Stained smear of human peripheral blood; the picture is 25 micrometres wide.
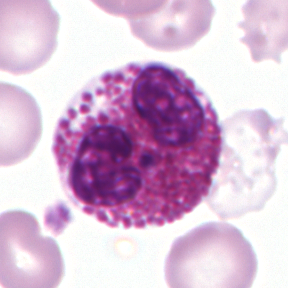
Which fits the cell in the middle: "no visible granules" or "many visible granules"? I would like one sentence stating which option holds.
Its cytoplasm contains many granules that can be seen.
